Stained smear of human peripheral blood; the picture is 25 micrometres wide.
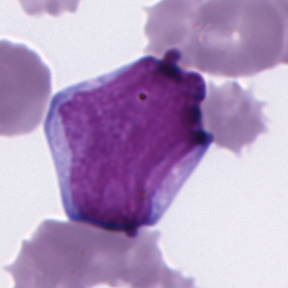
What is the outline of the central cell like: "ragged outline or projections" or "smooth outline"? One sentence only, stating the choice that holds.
It is a rough edge that this cell shows.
